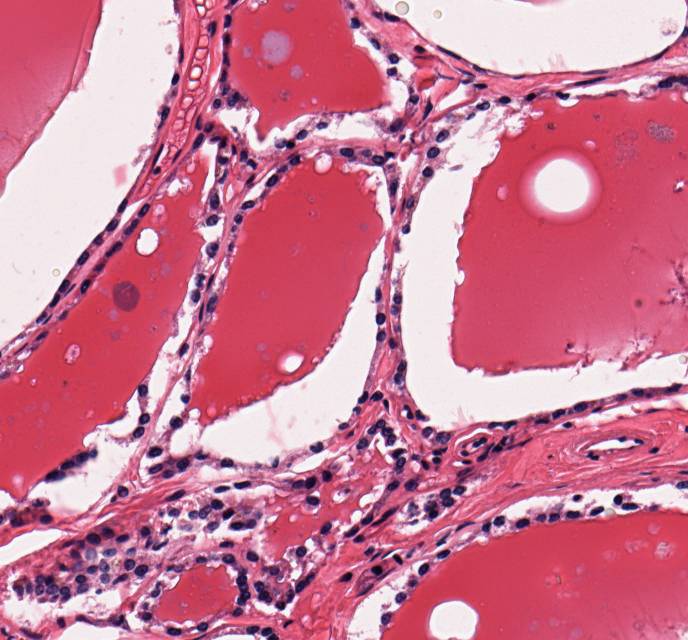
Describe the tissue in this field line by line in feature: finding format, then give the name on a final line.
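Follicles: large, filling the field, thin partitions between them
Lining: single layer of flattened cells, dark elongated nuclei
Colloid: deep pink, homogeneous
Lower left stroma: cluster of small cells, round dark nuclei
Name: thyroid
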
